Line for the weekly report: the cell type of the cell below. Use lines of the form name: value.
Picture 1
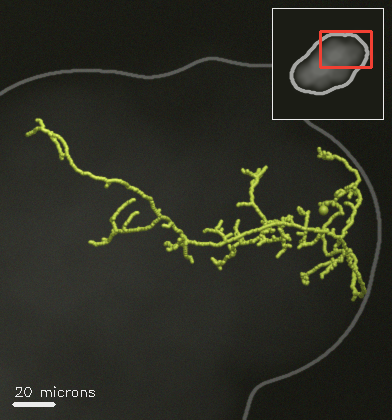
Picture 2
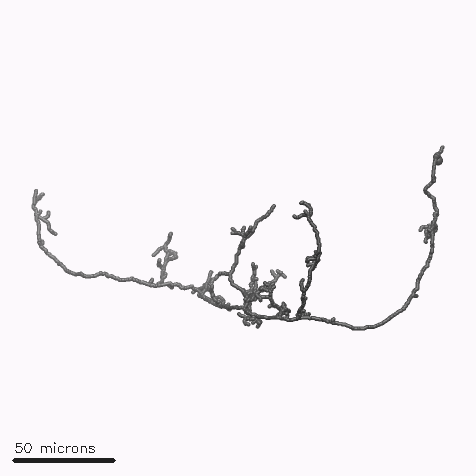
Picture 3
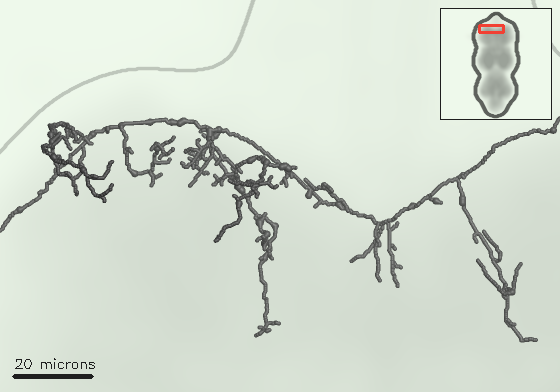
cell type: IN19A098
